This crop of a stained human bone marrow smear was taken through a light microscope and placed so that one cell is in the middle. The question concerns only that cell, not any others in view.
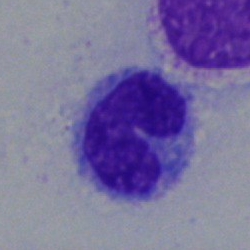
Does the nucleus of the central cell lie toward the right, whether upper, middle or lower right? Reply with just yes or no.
No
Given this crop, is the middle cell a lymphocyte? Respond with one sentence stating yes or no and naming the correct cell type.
No, it isn't a lymphocyte; what sits in the middle is a monocyte.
